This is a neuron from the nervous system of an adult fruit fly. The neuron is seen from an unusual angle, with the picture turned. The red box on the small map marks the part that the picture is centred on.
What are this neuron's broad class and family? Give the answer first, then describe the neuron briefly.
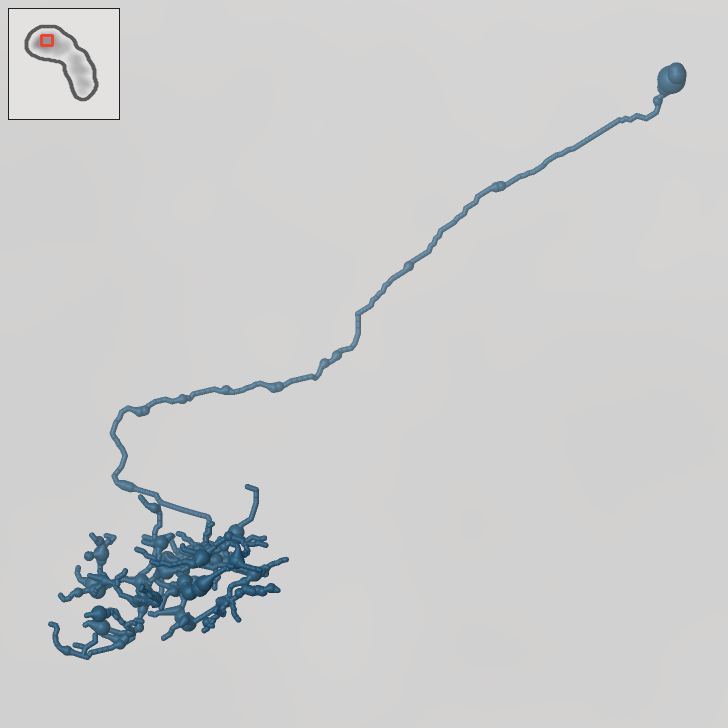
This is an optic-lobe intrinsic neuron. The family is Li. The picture shows dozens of branch ends. In this view it is about as wide as it is tall.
